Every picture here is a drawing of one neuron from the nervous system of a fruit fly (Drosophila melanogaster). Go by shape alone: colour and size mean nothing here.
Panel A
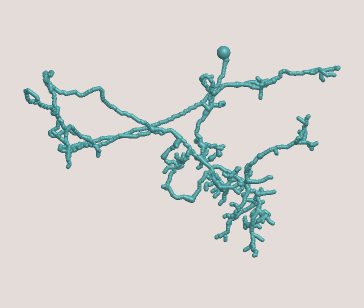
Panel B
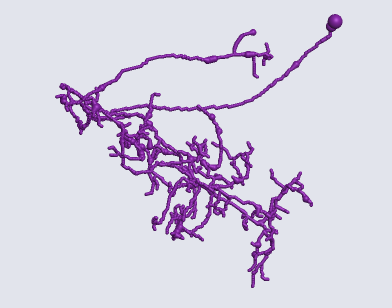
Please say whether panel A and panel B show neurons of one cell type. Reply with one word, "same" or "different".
different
